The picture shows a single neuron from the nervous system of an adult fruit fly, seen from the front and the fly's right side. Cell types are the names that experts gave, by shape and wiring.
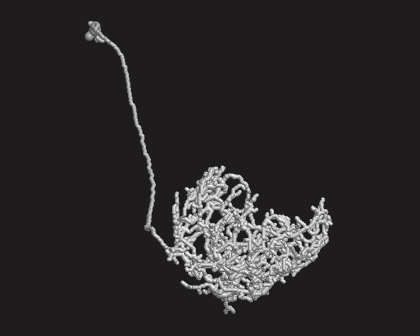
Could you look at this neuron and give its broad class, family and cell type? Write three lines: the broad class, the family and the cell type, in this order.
central-brain intrinsic neuron
hemilineage VLPp1
AVLP548_f1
